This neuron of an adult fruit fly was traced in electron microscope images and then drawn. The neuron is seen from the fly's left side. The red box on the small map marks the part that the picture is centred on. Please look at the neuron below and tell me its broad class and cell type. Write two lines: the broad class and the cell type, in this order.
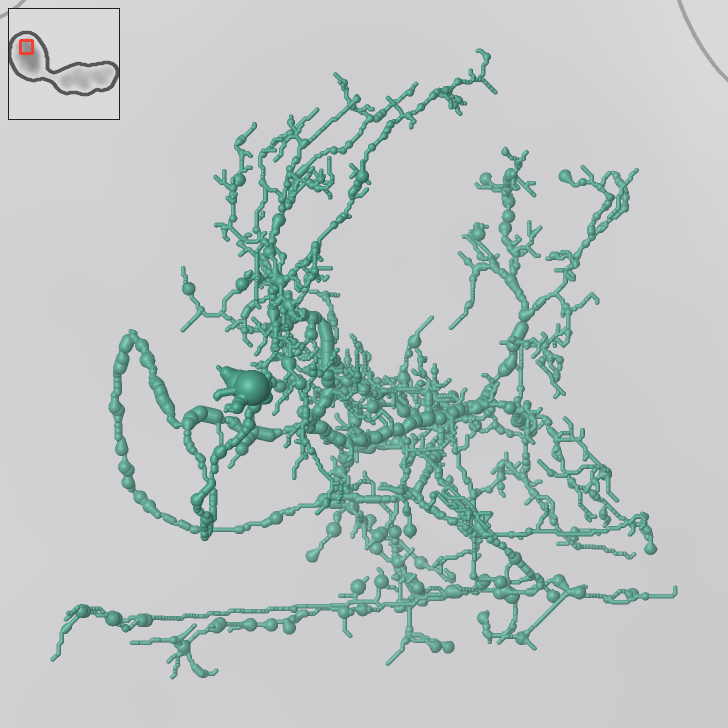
central-brain intrinsic neuron
CL032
